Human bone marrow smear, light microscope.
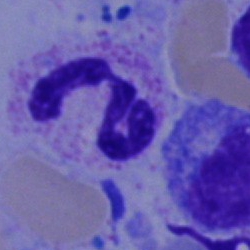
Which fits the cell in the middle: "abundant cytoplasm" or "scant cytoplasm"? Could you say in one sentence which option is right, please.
It is abundant cytoplasm that surrounds the nucleus of this cell.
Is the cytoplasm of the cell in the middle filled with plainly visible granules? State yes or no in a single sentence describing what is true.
Yes, many granules can be seen in the cytoplasm of the cell.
